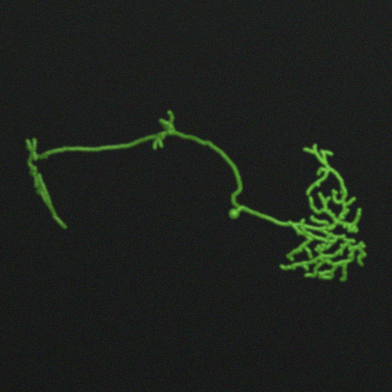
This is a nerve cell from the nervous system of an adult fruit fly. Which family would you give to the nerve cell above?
hemilineage VPNl&d1_lateral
